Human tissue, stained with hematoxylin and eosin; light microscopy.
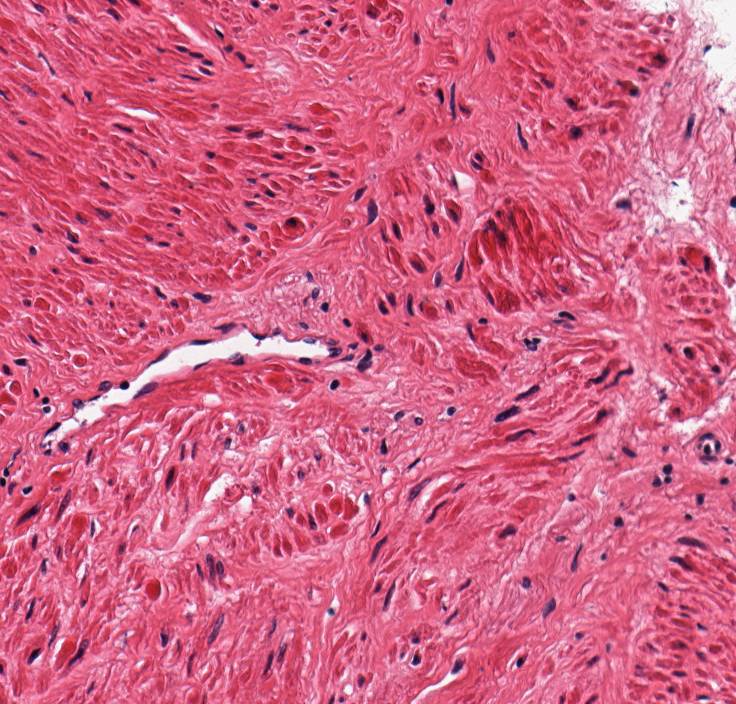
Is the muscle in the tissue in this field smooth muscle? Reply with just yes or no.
Yes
